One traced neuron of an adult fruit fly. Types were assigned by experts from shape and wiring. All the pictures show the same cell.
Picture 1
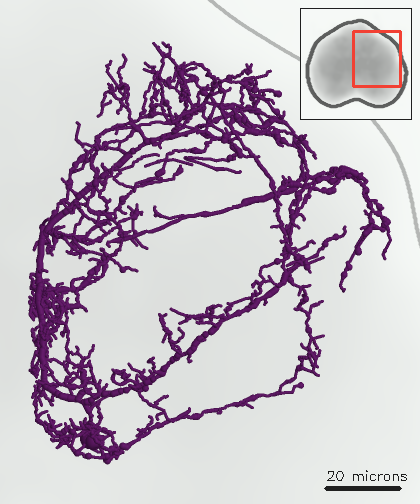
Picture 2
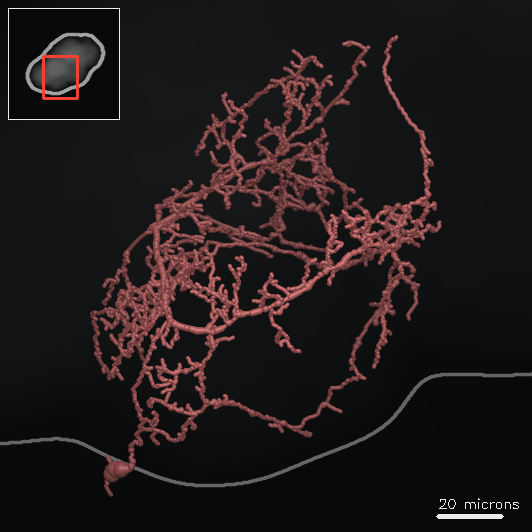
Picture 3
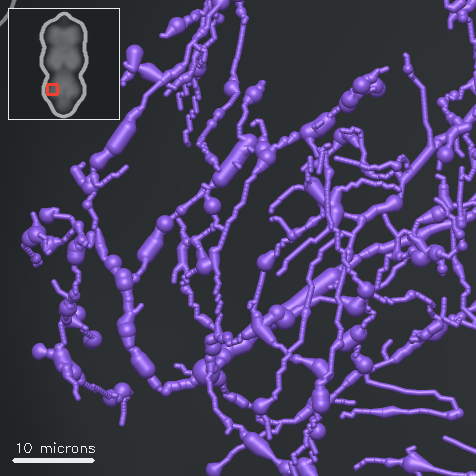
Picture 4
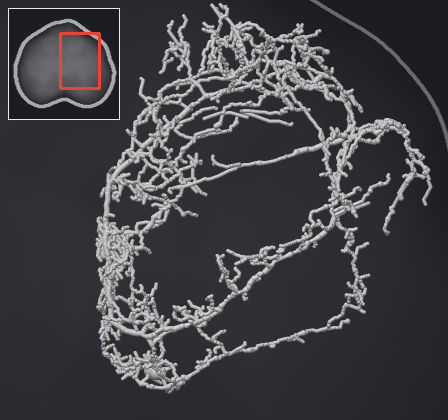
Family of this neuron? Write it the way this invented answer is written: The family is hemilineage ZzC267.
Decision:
The family is hemilineage 04B.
